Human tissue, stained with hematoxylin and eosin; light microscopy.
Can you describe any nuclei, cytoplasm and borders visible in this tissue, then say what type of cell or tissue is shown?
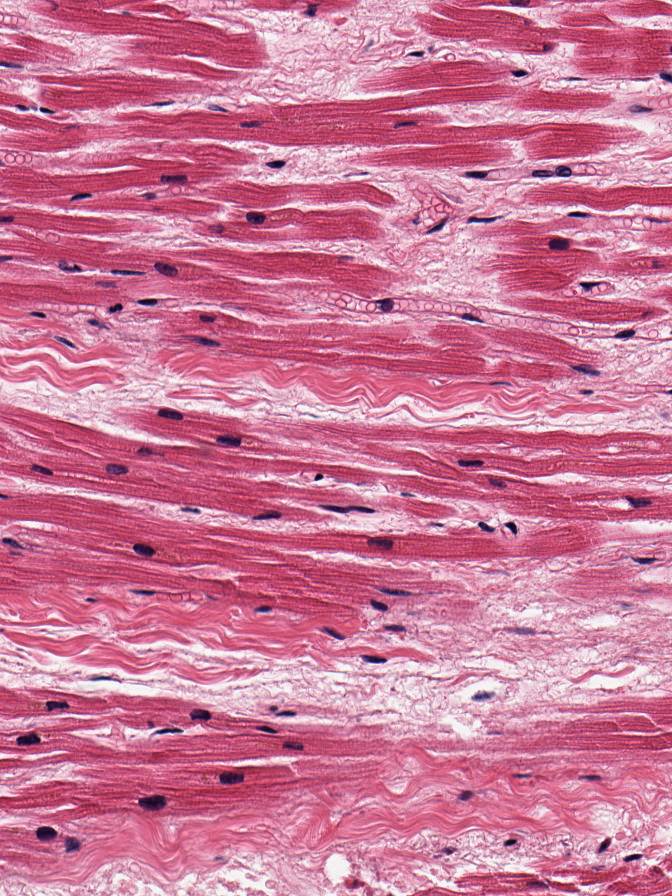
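Fibres cross the whole field roughly horizontally, cut along their length. Rather than running as separate parallel cylinders, they branch and merge with their neighbours. Each fibre shows single oval nuclei set centrally in eosinophilic cytoplasm. Some bands, in the left middle and lower part, have a wavy outline. This, then, is the atrial appendage of the heart.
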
